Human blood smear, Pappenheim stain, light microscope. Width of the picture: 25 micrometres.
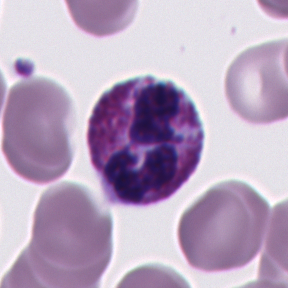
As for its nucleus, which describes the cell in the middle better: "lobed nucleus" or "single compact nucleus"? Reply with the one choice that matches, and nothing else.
Lobed nucleus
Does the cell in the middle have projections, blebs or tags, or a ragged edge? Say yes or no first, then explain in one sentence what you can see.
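No. The cell outline is round and smooth.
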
